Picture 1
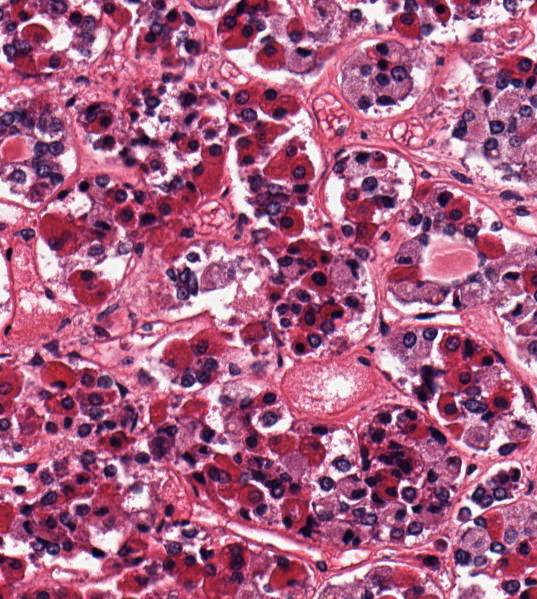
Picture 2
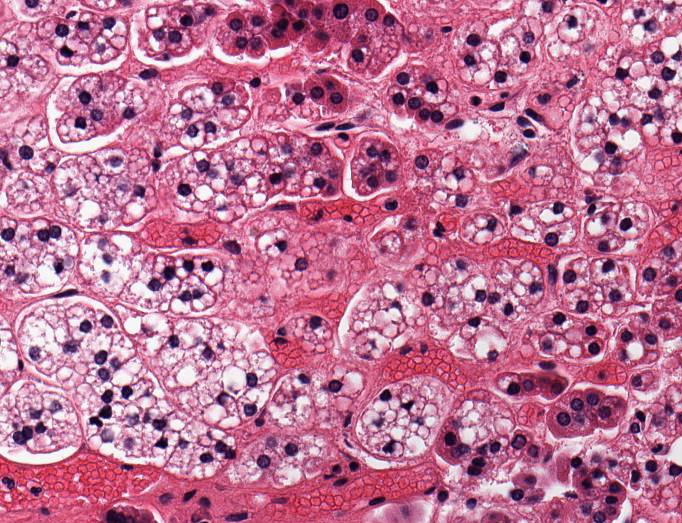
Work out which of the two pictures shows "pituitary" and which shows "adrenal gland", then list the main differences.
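First: pituitary in picture 1, adrenal gland in picture 2. Second, cytoplasm: picture 1 mixes cells with deep red eosinophilic cytoplasm, pale grey-pink cells and mauve to purple granular cells, whereas in picture 2 most cells are pale, filled with small clear vacuoles, with a few dense pink cells at lower right and top centre. Third, arrangement: in picture 2 the cells lie in rounded nests and short cords separated by thin partitions across the whole field.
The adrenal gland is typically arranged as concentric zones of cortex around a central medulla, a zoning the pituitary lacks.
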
